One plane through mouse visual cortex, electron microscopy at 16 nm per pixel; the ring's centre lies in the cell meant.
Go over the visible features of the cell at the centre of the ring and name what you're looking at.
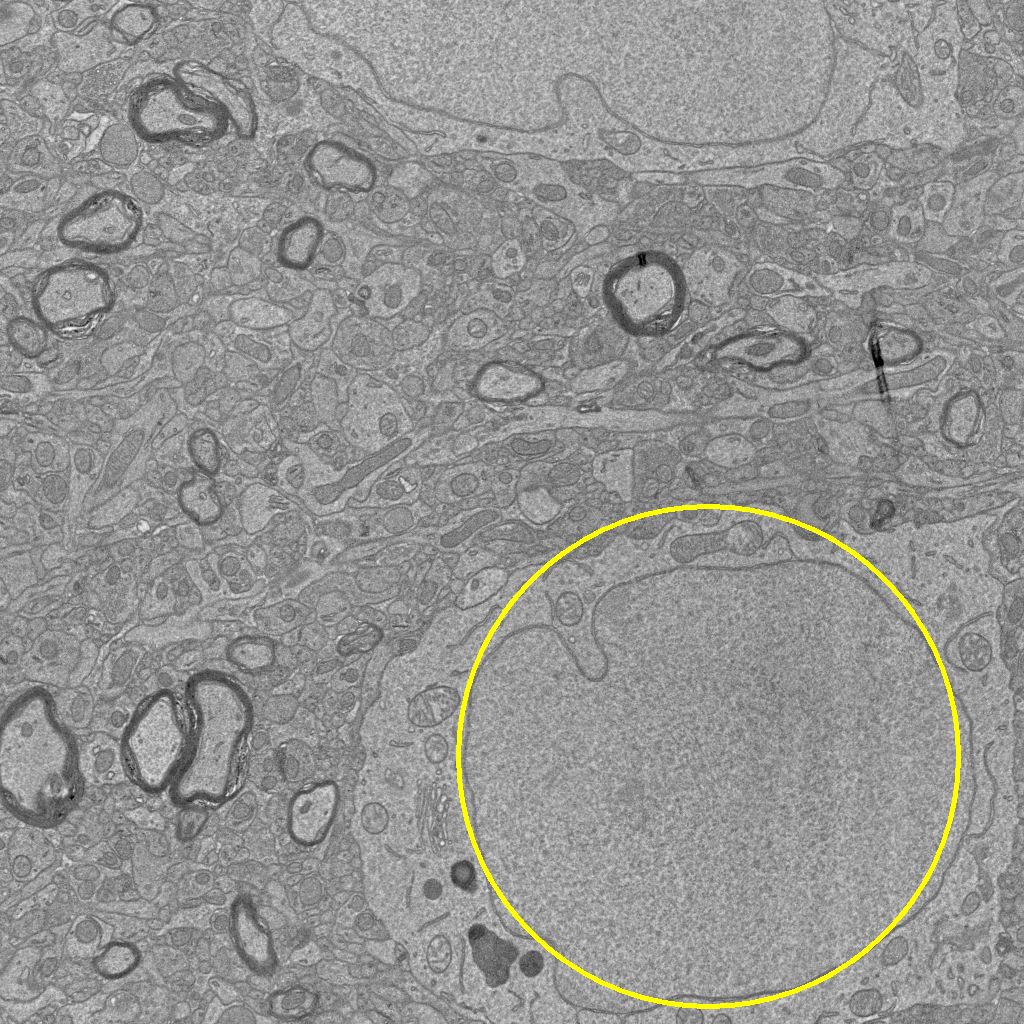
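A large, roundish nucleus shows whole and fills most of the ring. At its upper left, the nuclear envelope forms one deep, finger-like infolding. The chromatin is pale and finely dispersed, without a thick dark band along the envelope. To the left of the nucleus, a stack of parallel flattened cisternae lies in the cytoplasm. The cell is an excitatory neuron.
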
